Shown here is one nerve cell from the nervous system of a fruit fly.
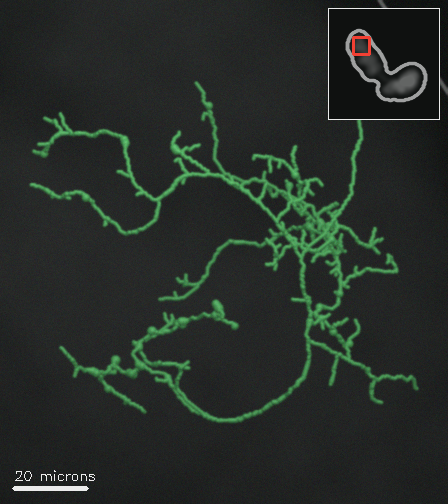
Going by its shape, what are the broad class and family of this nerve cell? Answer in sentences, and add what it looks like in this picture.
This is a nerve-cord intrinsic neuron. Its family is hemilineage 09A. By the scale bar it is about 110 microns wide in this view. Dozens of branch ends can be seen.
